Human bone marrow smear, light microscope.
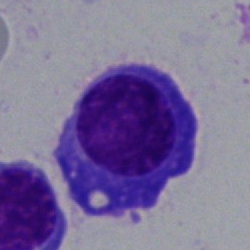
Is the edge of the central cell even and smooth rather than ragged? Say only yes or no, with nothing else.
No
